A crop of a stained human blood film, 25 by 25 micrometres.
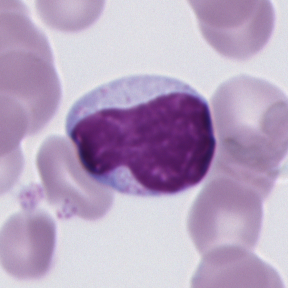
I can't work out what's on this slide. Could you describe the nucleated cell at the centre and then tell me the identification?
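Nucleus: broadly bean-shaped, with a shallow indentation along its lower edge, about 13 by 9 micrometres, filling about 70% of the cell's area. Chromatin: deep purple and fairly dense, crossed by faint lighter streaks. Cytoplasm: widest as a crescent along the top of the cell, with sparse fine pinkish-purple granules scattered through it. Name: large granular lymphocyte.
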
